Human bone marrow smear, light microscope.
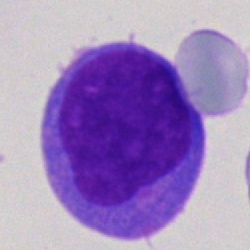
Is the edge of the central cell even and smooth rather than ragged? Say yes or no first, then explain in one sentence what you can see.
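No. A few tiny projections stand out from the top edge of the cell.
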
